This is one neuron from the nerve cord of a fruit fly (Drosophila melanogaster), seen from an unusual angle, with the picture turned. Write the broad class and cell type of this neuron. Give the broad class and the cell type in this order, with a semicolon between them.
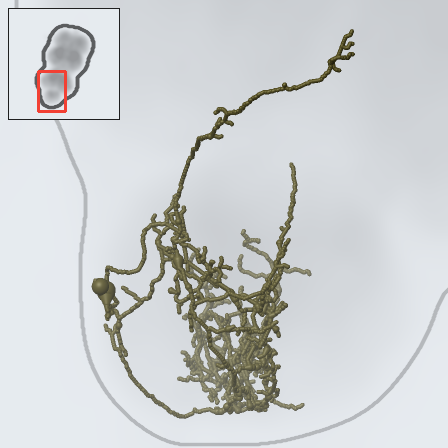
nerve-cord intrinsic neuron; INXXX386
